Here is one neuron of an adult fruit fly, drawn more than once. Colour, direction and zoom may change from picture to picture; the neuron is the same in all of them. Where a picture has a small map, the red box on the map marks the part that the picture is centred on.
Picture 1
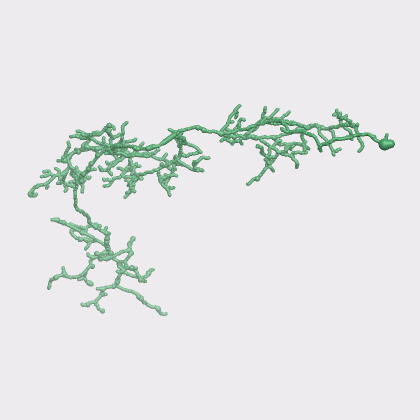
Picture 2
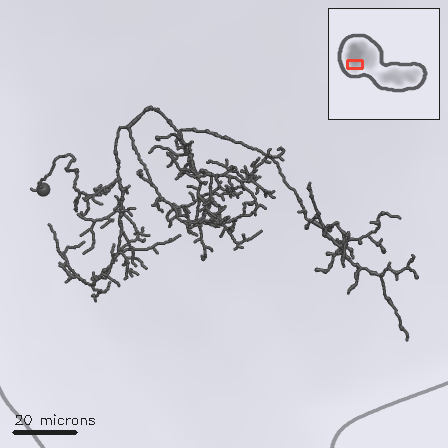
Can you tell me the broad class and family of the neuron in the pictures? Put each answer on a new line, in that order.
central-brain intrinsic neuron
hemilineage TRdl_b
